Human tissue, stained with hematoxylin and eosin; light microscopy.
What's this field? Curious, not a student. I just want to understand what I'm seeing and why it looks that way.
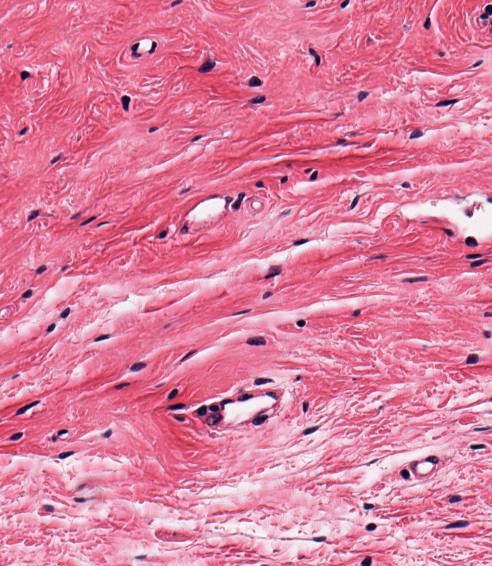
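Dense connective tissue occupies the entire field, as densely packed pink-staining fibrous bundles.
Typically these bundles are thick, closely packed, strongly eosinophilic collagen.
Nuclei are sparse and lie singly between the fibres; most are small, dark and elongated or ovoid.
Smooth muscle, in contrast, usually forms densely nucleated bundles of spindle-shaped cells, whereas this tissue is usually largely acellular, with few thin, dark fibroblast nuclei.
Neither epithelium nor glands appear.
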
